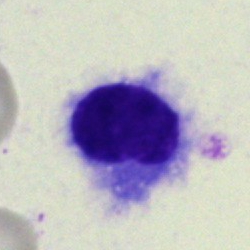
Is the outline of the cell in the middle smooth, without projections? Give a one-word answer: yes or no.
No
